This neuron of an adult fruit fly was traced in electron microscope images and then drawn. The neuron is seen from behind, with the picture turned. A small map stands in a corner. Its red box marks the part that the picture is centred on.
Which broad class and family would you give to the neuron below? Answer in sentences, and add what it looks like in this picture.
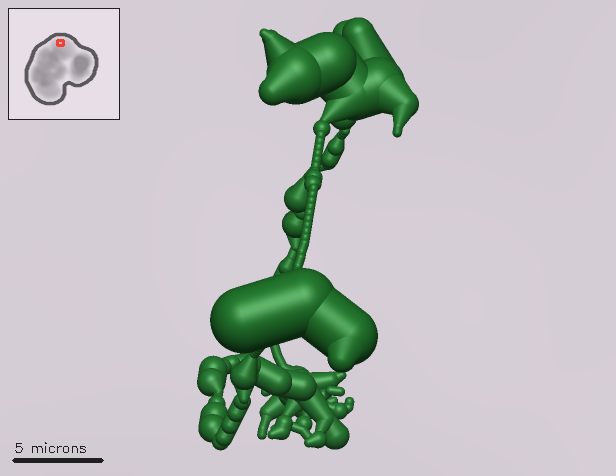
Its broad class is optic-lobe intrinsic neuron. Its family is L. From top to bottom in the picture it spans about 25 microns. In this view it is taller than it is wide.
